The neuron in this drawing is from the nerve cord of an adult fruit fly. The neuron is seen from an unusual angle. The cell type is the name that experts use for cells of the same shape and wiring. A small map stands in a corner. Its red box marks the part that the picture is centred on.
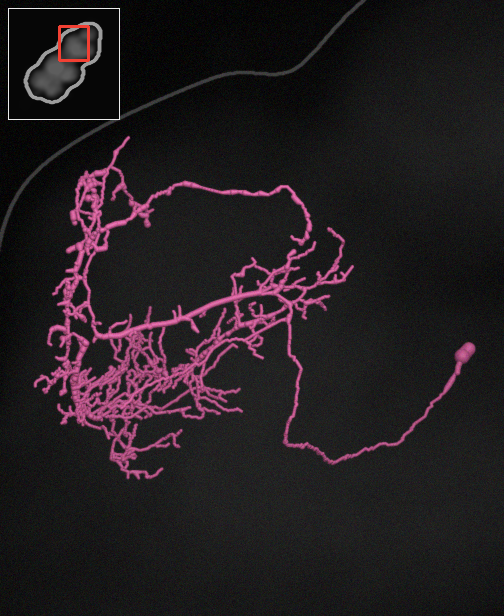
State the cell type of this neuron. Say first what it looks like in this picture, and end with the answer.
As drawn here it is wider than it is tall. Its broad class is nerve-cord intrinsic neuron. Its cell type is IN26X003.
